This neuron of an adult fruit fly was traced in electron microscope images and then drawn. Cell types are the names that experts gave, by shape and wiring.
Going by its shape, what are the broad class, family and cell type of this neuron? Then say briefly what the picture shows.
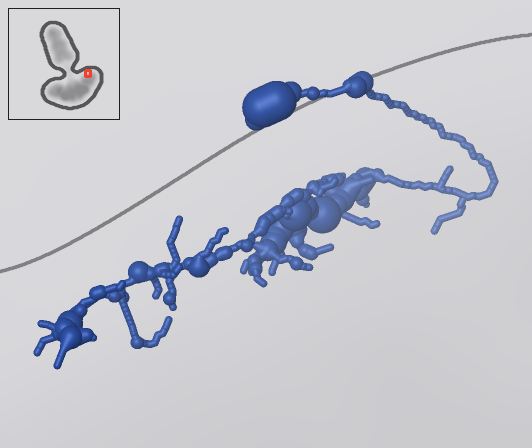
It is an optic-lobe intrinsic neuron. The family is Mi. The cell type is Mi4. It is in the brain and does not reach the nerve cord. Its cell body lies at the top of the picture.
